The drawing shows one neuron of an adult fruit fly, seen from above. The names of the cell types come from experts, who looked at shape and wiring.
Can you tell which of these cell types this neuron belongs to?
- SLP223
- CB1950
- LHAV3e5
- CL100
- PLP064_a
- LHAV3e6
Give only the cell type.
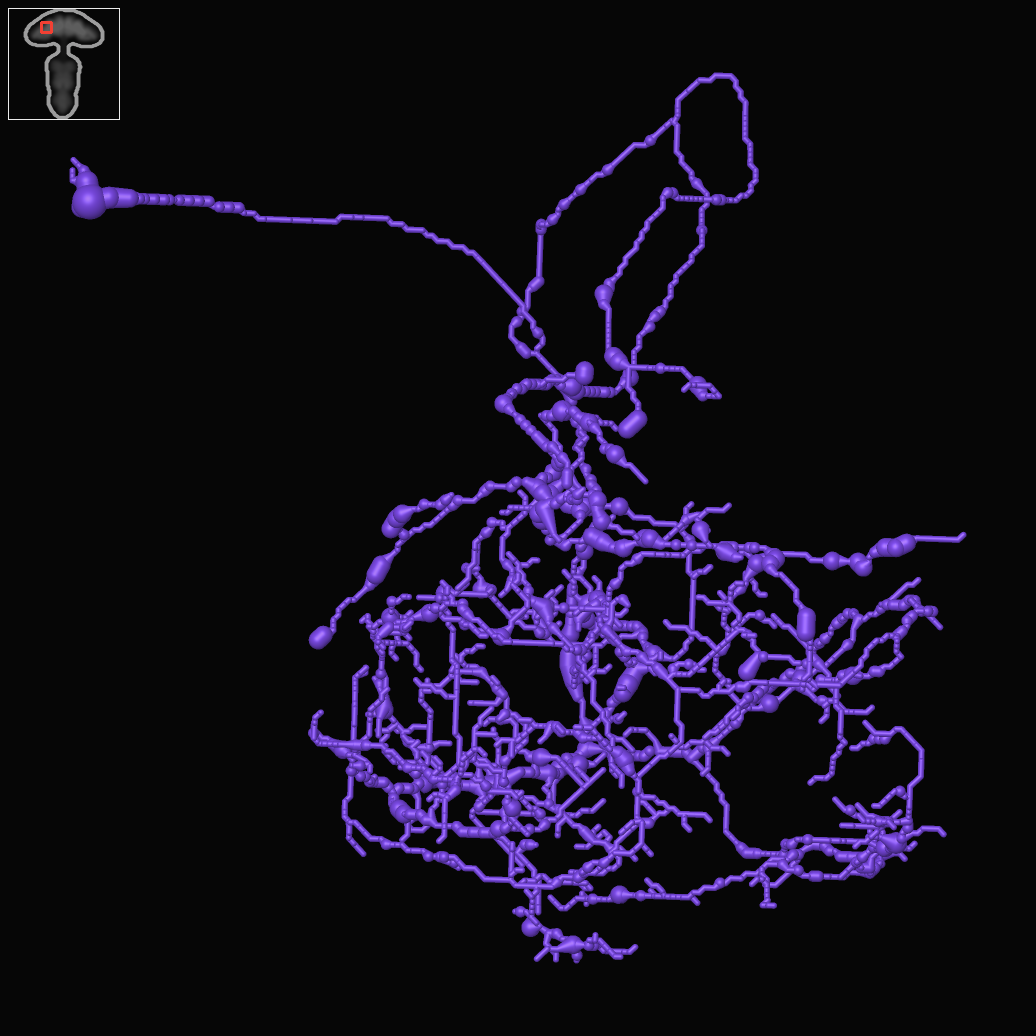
LHAV3e5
